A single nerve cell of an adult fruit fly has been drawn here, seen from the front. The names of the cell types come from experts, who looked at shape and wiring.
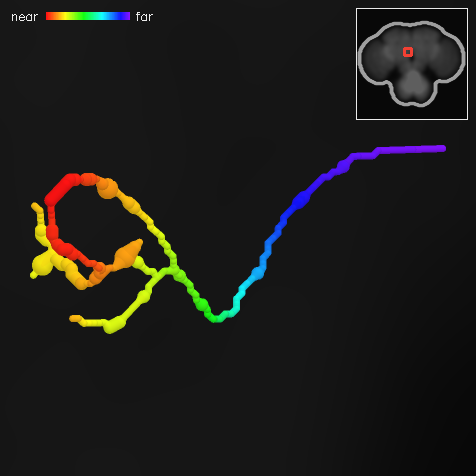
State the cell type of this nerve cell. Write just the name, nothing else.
ORN_VM5d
